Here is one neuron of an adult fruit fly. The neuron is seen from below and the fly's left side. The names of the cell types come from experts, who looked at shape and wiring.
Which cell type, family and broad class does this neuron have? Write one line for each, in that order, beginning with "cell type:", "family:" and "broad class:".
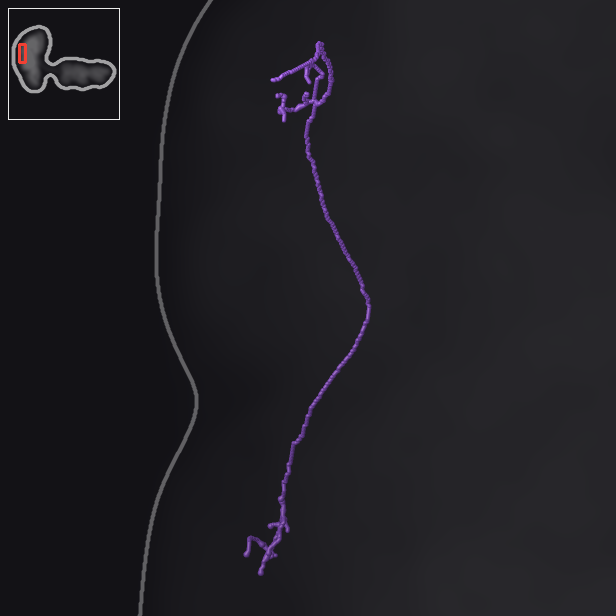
cell type: ORN_DL1
family: class olfactory
broad class: sensory neuron entering the brain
